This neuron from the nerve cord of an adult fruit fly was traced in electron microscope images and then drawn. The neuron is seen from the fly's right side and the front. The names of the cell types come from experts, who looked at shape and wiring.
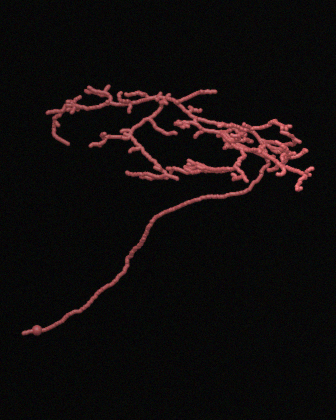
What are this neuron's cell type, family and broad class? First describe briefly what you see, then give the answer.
Dozens of branch ends can be seen. As drawn here it is about as wide as it is tall. The cell type is IN03B058. The family is hemilineage 03B. Its broad class is nerve-cord intrinsic neuron.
